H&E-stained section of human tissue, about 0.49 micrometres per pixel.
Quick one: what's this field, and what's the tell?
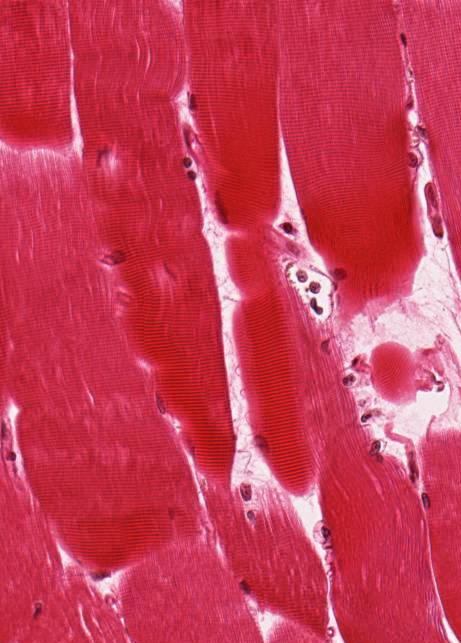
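You've got skeletal muscle here, cut along its length. Its long fibres run roughly from top to bottom, parallel to one another, with fine, regular cross-striations across their width.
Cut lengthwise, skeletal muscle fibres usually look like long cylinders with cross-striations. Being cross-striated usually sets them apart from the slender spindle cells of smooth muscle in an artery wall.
Between the fibres the pale connective tissue is thin, widening most in the centre right, and just right of centre it holds a small vessel with several red blood cells.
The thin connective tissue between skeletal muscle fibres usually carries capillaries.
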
